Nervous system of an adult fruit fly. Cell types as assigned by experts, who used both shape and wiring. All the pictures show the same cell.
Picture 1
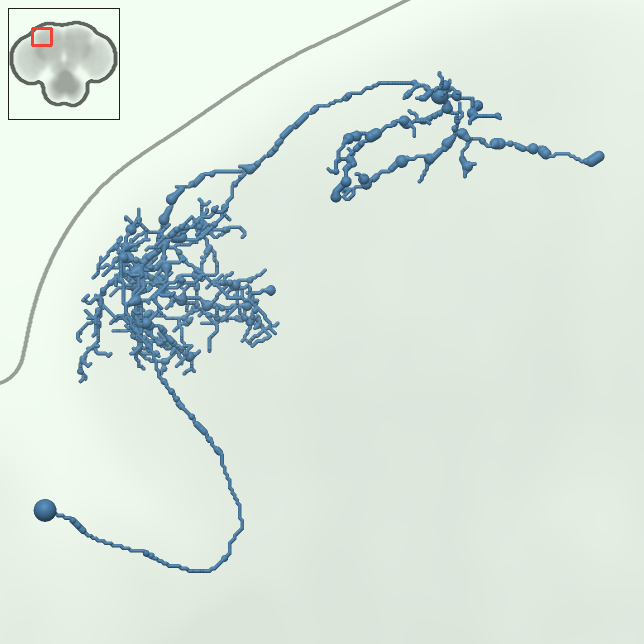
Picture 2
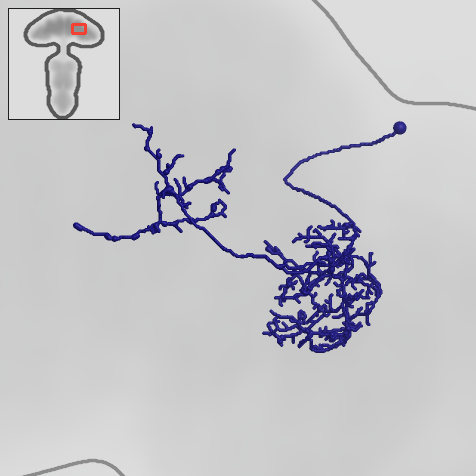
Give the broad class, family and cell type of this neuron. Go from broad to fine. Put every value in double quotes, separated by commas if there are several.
"central-brain intrinsic neuron", "hemilineage VPNl&d1_dorsal", "CB2823"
